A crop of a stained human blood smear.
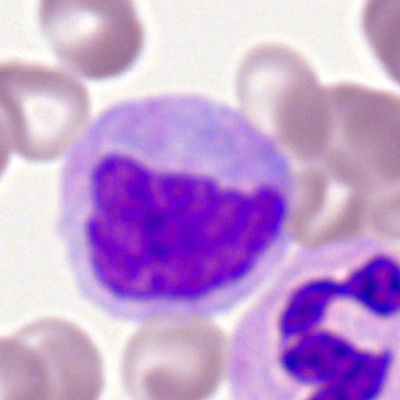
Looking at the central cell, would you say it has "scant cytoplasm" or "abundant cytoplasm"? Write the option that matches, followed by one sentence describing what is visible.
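Abundant cytoplasm. The cytoplasm is abundant rather than a thin rim.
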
